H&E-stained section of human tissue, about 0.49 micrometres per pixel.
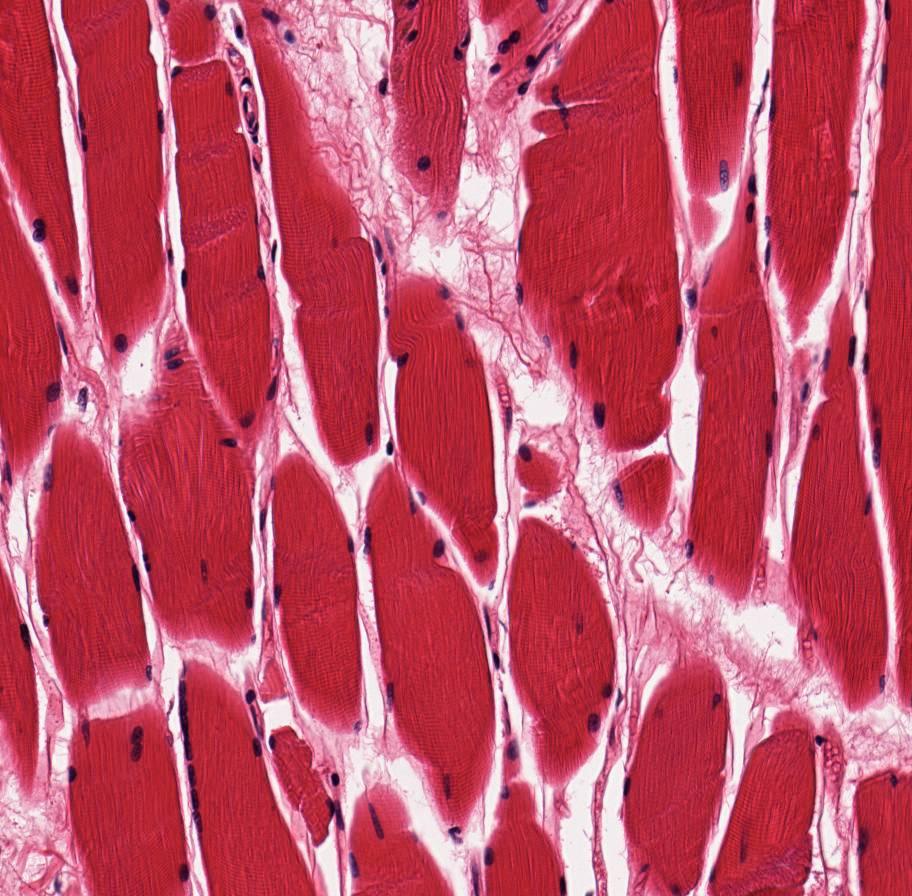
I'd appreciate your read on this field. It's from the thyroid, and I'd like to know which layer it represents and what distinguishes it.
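That's skeletal muscle. Its long fibres run mostly top to bottom, a few slightly oblique, with fine cross-striations across their width and nuclei at their edges rather than their centres. The nuclei are small, dark purple and oval to elongated.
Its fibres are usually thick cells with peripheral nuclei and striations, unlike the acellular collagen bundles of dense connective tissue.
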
